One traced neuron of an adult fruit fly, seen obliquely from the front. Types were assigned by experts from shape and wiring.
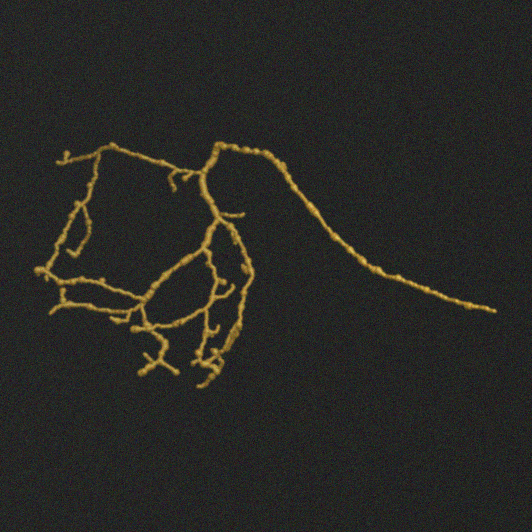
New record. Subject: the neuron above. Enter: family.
DNp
